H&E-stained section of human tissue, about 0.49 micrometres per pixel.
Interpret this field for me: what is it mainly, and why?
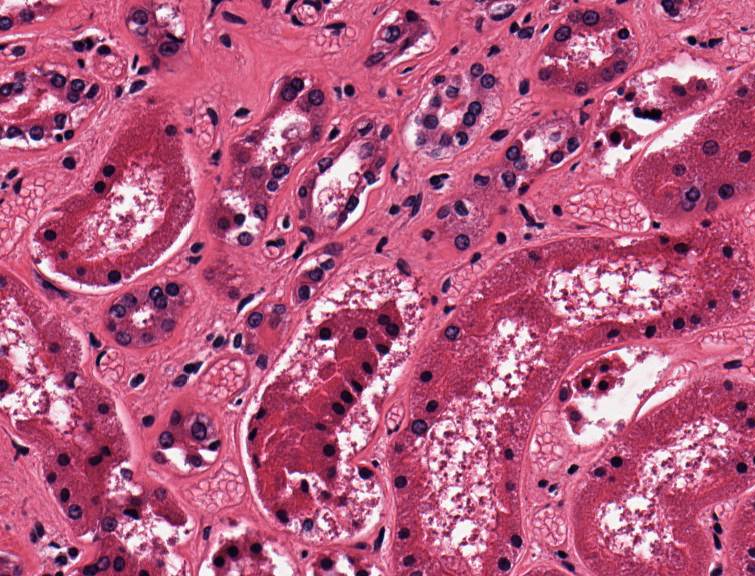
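Here you have the cortical labyrinth of the kidney. Notice the tubular profiles packed closely across the whole field, cut in various planes.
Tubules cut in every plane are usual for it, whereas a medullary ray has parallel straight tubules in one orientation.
The largest are lined by cells with abundant, deeply eosinophilic, granular cytoplasm and one small, round, dark nucleus each.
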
